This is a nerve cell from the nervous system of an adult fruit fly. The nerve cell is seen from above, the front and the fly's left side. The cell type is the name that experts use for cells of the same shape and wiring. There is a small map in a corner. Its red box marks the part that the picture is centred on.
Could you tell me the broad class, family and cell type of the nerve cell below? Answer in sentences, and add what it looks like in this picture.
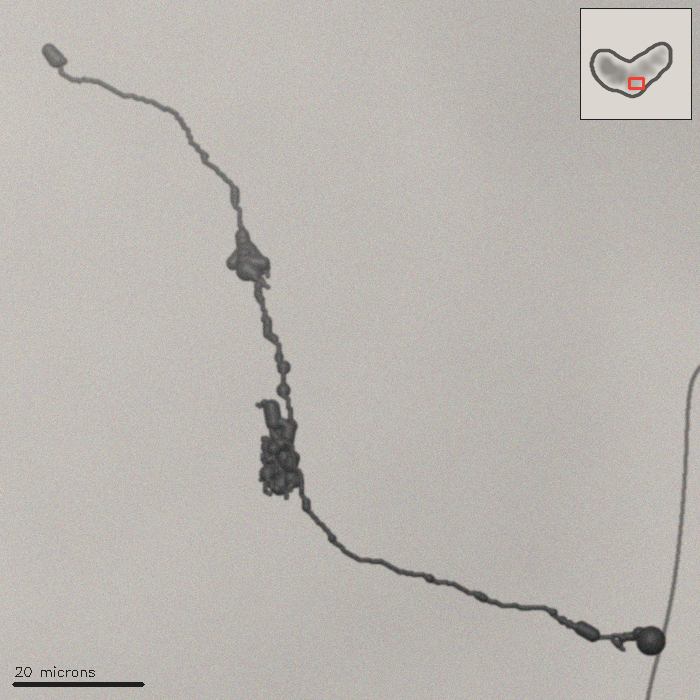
This is an optic-lobe intrinsic neuron. The family is Tm. Its cell type is Tm1. Its cell body lies at the lower right of the picture. From left to right in the picture it spans about 95 microns.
